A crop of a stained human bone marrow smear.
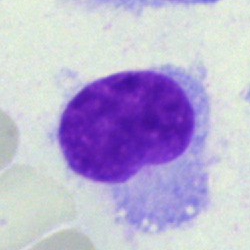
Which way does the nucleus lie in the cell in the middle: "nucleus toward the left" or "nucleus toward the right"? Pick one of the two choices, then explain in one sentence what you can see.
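Nucleus toward the left. The nucleus lies toward the upper left part of the cell.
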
